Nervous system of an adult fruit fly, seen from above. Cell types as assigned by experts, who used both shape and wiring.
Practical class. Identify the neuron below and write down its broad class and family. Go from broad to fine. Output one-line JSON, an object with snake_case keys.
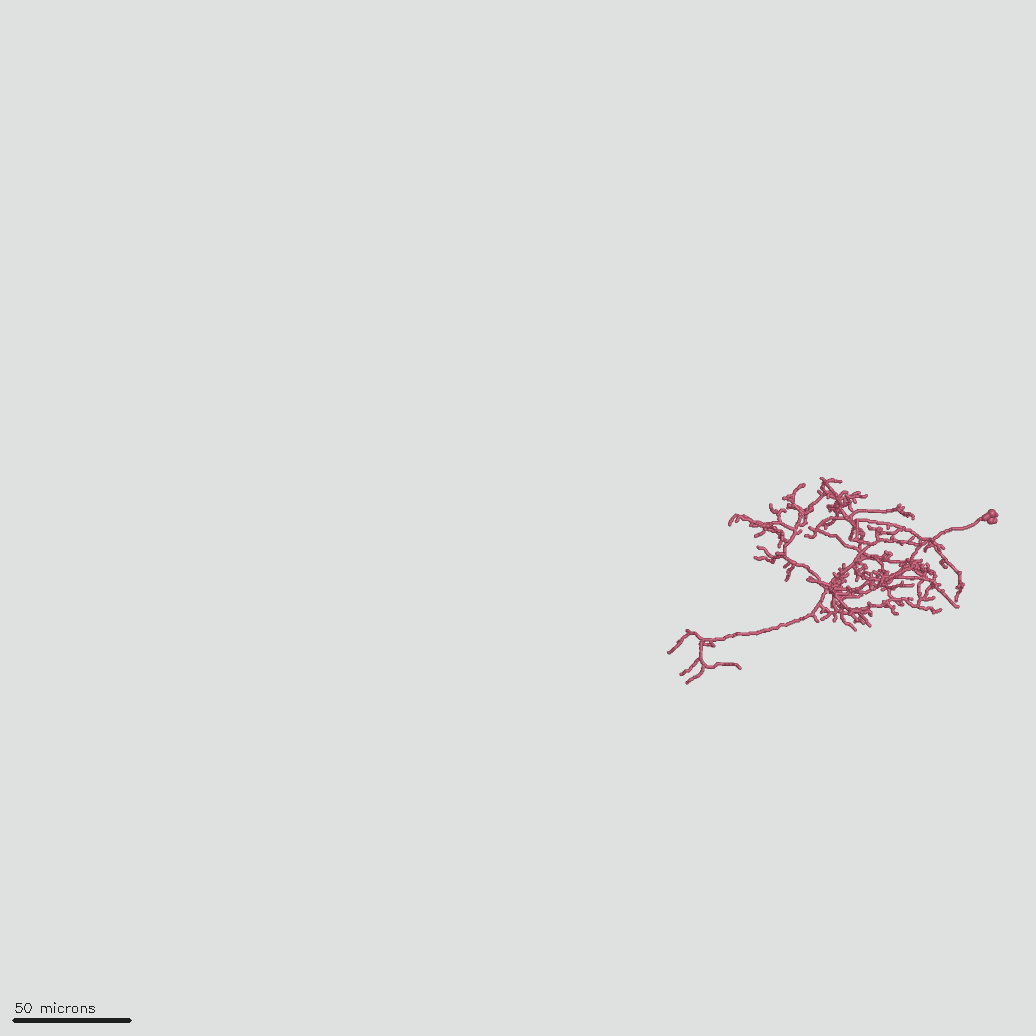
{"broad_class": "central-brain intrinsic neuron", "family": "LHAV"}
